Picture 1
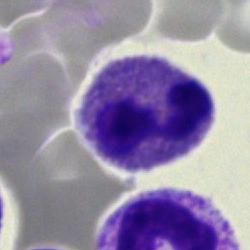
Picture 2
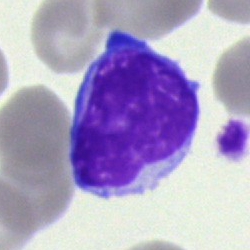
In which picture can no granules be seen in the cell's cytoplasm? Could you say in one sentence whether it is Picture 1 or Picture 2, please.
The cell in picture 2 has a cytoplasm free of any visible granules.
